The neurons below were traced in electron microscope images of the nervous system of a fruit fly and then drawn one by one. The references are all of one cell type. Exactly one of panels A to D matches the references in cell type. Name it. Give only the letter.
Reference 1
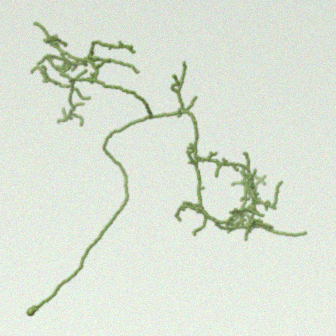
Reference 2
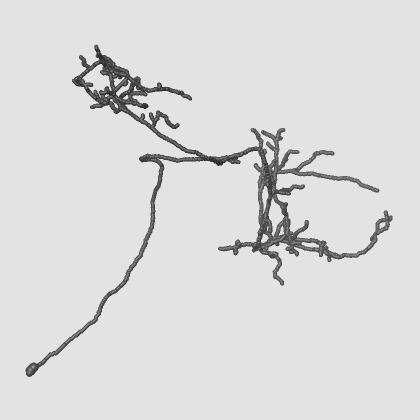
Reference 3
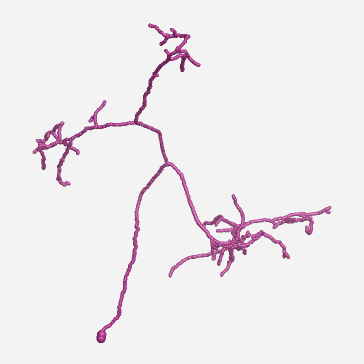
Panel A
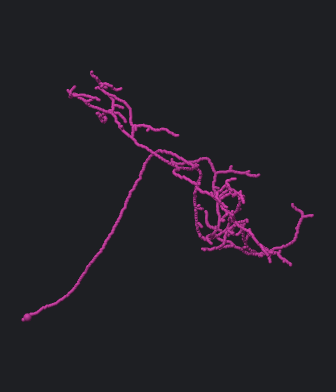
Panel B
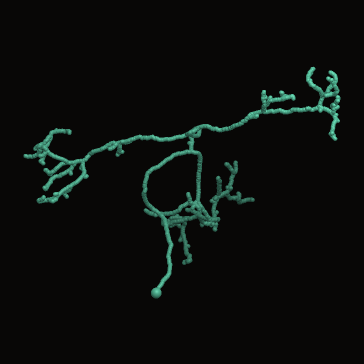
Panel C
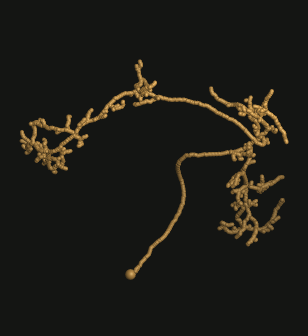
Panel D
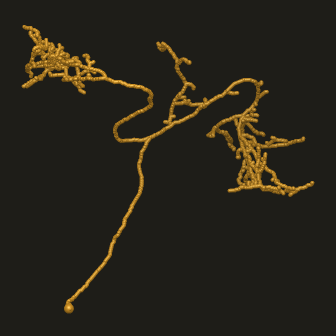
A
